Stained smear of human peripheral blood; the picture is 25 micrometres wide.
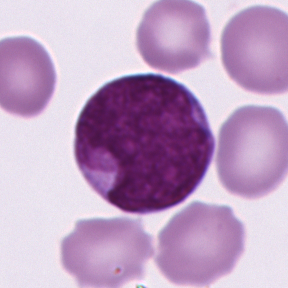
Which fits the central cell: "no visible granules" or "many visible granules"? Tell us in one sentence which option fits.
The cytoplasm of this cell holds no visible granules.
